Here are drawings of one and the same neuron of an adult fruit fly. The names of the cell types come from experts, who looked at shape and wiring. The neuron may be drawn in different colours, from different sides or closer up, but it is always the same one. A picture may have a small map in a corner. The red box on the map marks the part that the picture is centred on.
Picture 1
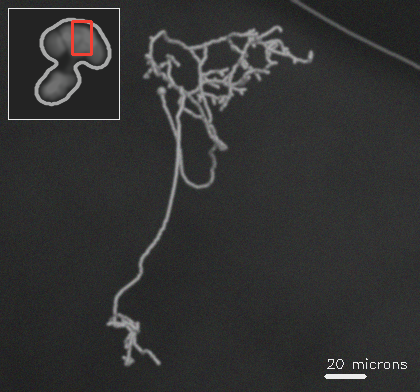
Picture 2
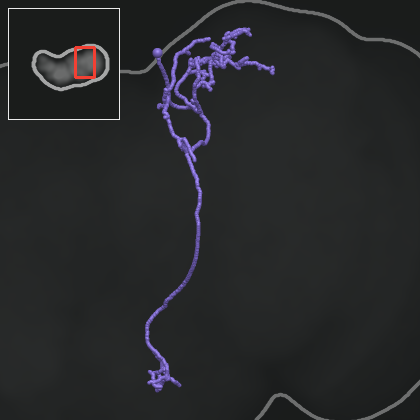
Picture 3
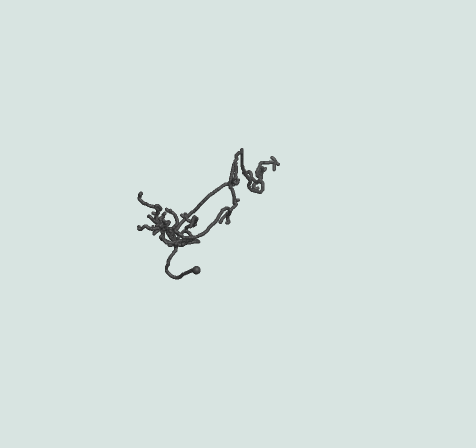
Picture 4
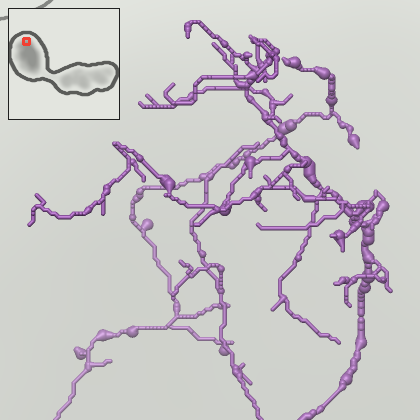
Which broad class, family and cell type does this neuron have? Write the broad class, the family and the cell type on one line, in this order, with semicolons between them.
central-brain intrinsic neuron; hemilineage SMPpv1; SMP484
